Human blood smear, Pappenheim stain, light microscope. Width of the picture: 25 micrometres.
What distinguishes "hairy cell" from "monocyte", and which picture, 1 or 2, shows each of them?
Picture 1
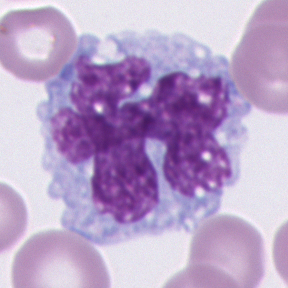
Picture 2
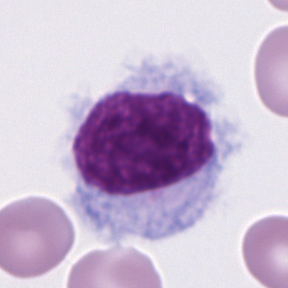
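The monocyte is in picture 1, and the hairy cell is in picture 2. Begin at the edges: the monocyte is roughly round with a finely ruffled edge, while the hairy cell's outer border is ragged and ill-defined rather than smooth. Now look into the monocyte's cytoplasm, which has a finely foamy look from many tiny pale spaces.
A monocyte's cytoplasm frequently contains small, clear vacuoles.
That cytoplasm forms a rim around the nucleus on every side, and the nucleus fills about 60% of the cell's area. The monocyte is about 20 micrometres across.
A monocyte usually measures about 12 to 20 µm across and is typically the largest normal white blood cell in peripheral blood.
In the hairy cell, the nucleus is oval, about 12 by 9 micrometres, and shows no distinct nucleolus. Some things the two share: the cytoplasm is pale grey-blue in both, the monocyte shows no distinct coloured granules, and the hairy cell shows no reddish-purple granules.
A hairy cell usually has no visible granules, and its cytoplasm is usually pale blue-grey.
Red cells lie around the monocyte without overlapping its nucleus, and near the hairy cell without touching it.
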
